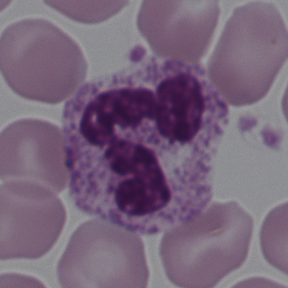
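Segmented neutrophil, the central cell in this stained smear of peripheral blood. Nucleus: split into three separate lobes. Chromatin: dense and dark purple in every lobe. Cytoplasm: plentiful, pale pinkish-lilac. Granules: not obscuring the outline of the nuclear lobes.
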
